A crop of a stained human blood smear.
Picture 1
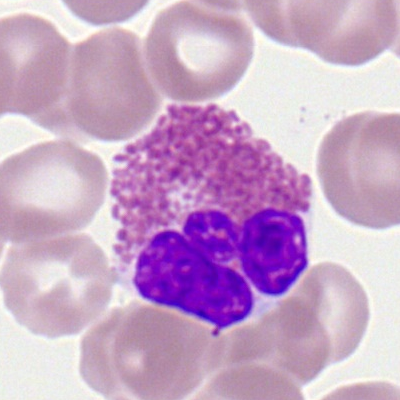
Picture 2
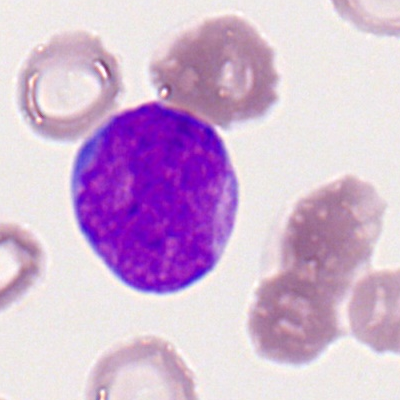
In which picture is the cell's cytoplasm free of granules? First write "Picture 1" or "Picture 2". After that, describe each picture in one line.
Picture 2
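Picture 1: The cytoplasm is densely packed with coarse granules.
Picture 2: No granules are seen in the cytoplasm.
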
